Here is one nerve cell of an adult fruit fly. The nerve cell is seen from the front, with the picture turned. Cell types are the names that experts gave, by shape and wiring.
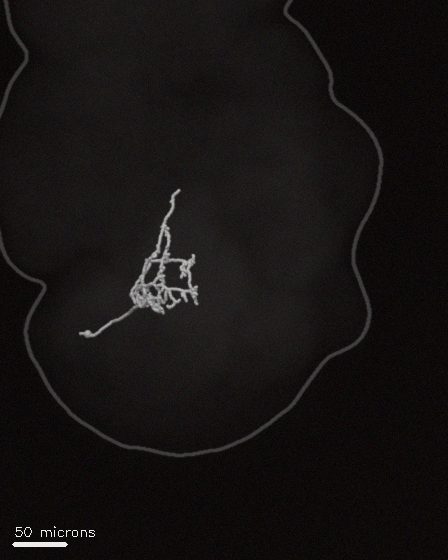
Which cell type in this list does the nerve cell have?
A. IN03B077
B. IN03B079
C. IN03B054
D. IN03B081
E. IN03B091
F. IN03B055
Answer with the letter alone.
F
